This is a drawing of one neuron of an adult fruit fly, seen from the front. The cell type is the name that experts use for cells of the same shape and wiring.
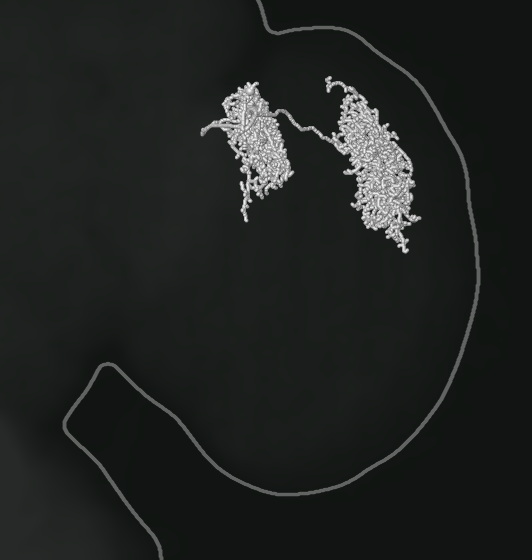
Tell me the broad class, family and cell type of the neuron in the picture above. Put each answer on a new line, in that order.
optic-lobe intrinsic neuron
MeLo
MeLo8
